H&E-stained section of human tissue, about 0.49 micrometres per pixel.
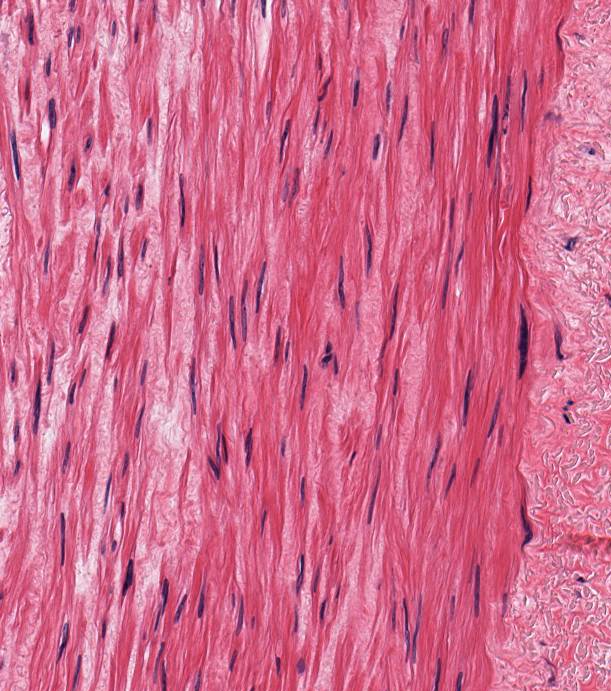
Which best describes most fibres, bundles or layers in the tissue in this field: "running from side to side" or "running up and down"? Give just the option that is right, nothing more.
Running up and down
